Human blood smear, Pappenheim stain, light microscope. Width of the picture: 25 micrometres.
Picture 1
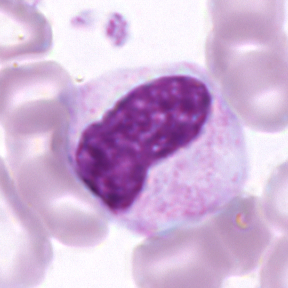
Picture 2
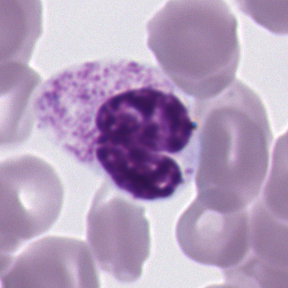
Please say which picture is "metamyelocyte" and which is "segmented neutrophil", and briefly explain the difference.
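The metamyelocyte is picture 1, the segmented neutrophil picture 2. Outline: both are smooth, picture 1 roughly oval without surface projections, picture 2 rounded-oval. Nucleus shape: in picture 1 it is elongated and bean-shaped, about 14 by 8 micrometres, with a shallow indentation on the side facing the main mass of cytoplasm; in picture 2 it is about 9 micrometres across and split into an upper and a lower lobe by a notch that opens to the right.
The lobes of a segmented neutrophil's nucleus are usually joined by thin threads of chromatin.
Chromatin: in picture 1 it is dark purple and coarsely clumped, with small paler gaps between the clumps.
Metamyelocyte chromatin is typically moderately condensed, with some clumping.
Nucleoli: none can be seen in picture 2. Cytoplasm: picture 1 has abundant pale lilac-pink cytoplasm with no vacuoles, while picture 2 has a very pale, almost colourless background.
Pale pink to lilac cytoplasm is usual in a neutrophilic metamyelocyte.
Granules: picture 1 has fine pink-red granules scattered throughout, while picture 2 has small purple granules scattered through it, most thickly on the left side.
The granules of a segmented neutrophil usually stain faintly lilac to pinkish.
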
